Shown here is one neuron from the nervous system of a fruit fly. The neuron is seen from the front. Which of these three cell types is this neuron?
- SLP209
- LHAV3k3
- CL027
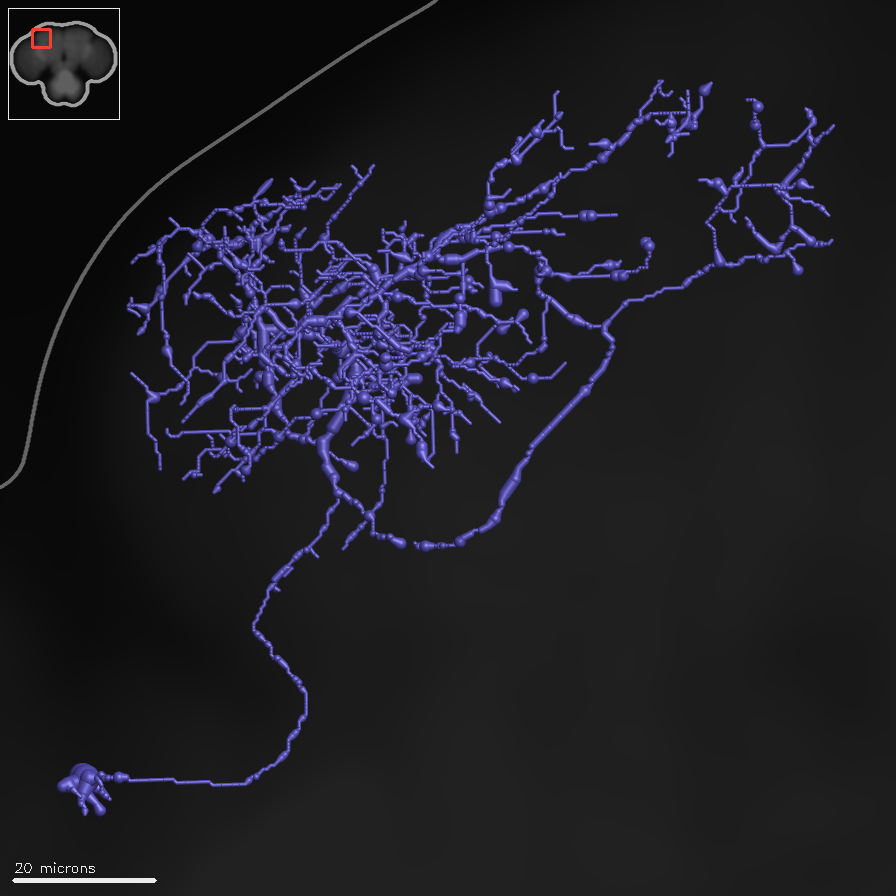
LHAV3k3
